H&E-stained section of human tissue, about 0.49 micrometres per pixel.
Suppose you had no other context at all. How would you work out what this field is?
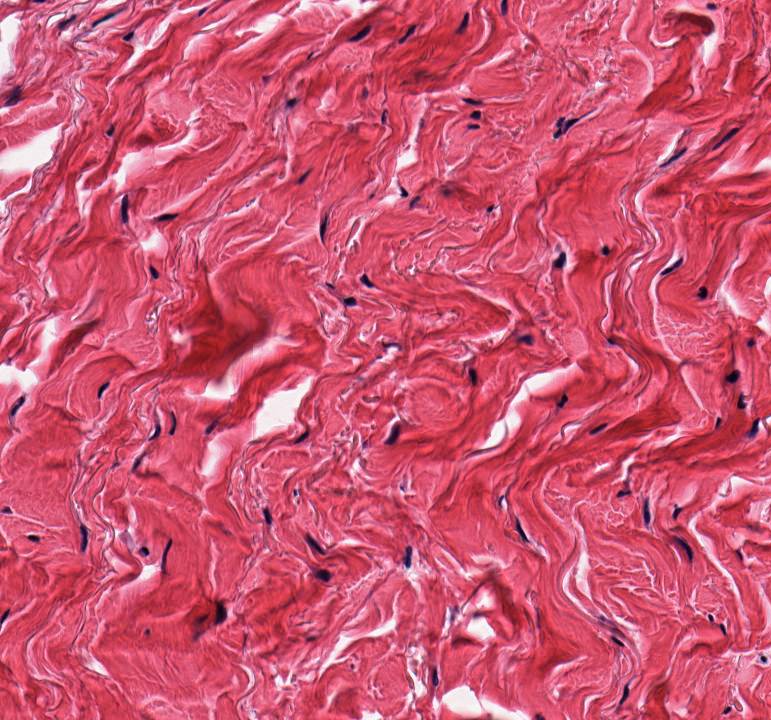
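Dermis. Field entirely densely packed collagen bundles; no epithelium. Bundles wavy, running in many directions, not parallel. Cells: sparse fibroblasts, small dark elongated spindle-shaped nuclei, scattered singly and fairly evenly, no clusters.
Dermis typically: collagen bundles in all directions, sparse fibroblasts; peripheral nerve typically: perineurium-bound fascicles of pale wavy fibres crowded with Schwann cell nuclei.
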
